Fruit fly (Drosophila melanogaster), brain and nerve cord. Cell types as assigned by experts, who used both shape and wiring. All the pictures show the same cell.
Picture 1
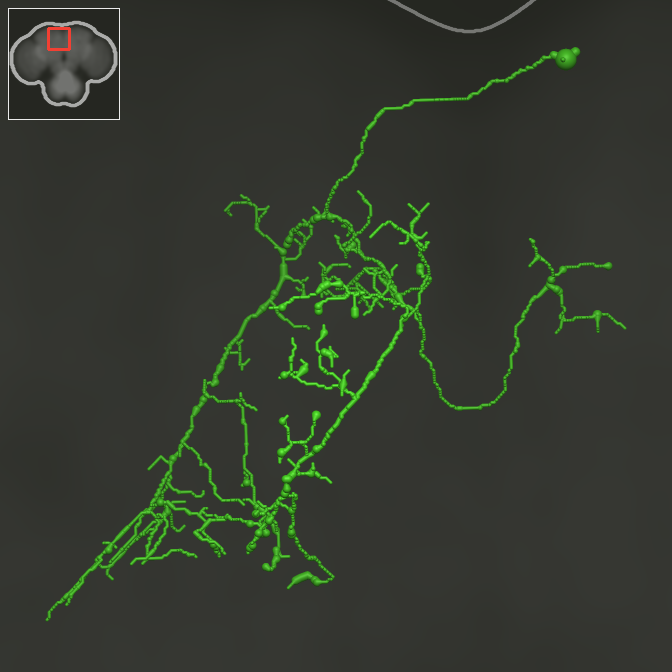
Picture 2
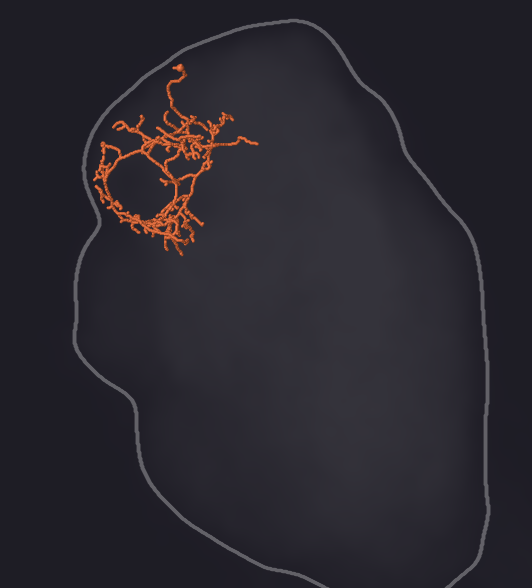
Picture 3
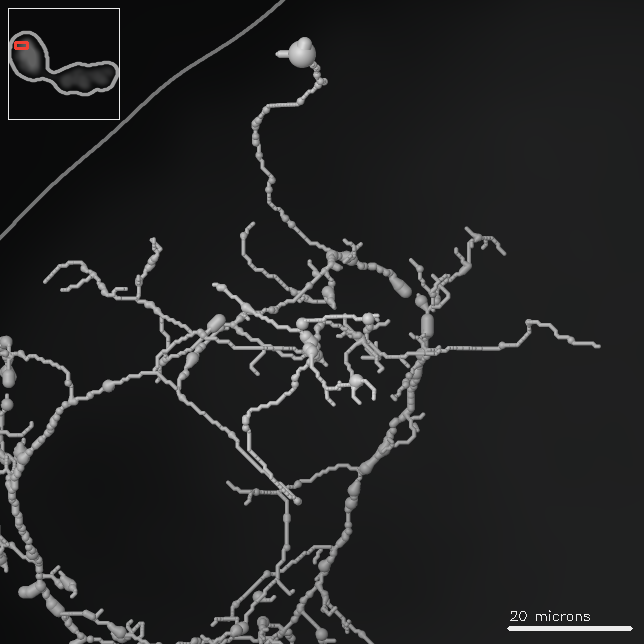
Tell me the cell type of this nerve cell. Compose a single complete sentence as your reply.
The type of this nerve cell is the cell type CRE026.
